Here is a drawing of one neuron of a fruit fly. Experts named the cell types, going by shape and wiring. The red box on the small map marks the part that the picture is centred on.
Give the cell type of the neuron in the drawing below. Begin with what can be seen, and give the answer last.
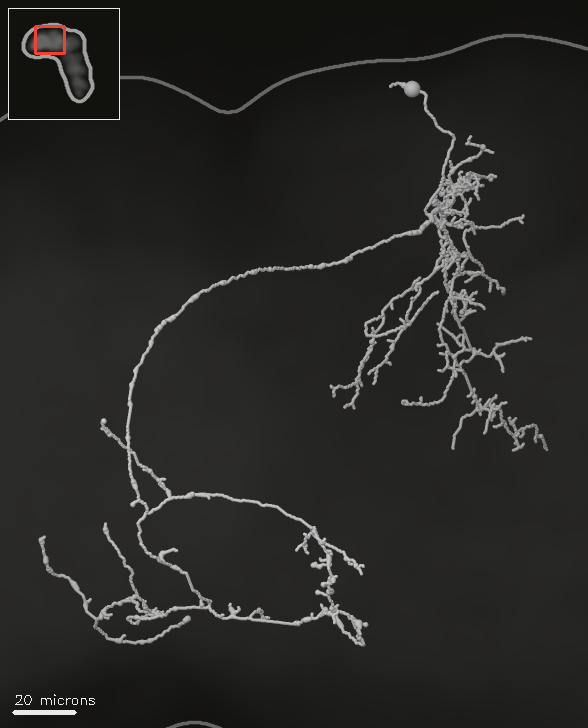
By the scale bar it is about 190 microns tall in this view. Dozens of branch ends can be seen. This is a central-brain intrinsic neuron. It is of cell type PRW012.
